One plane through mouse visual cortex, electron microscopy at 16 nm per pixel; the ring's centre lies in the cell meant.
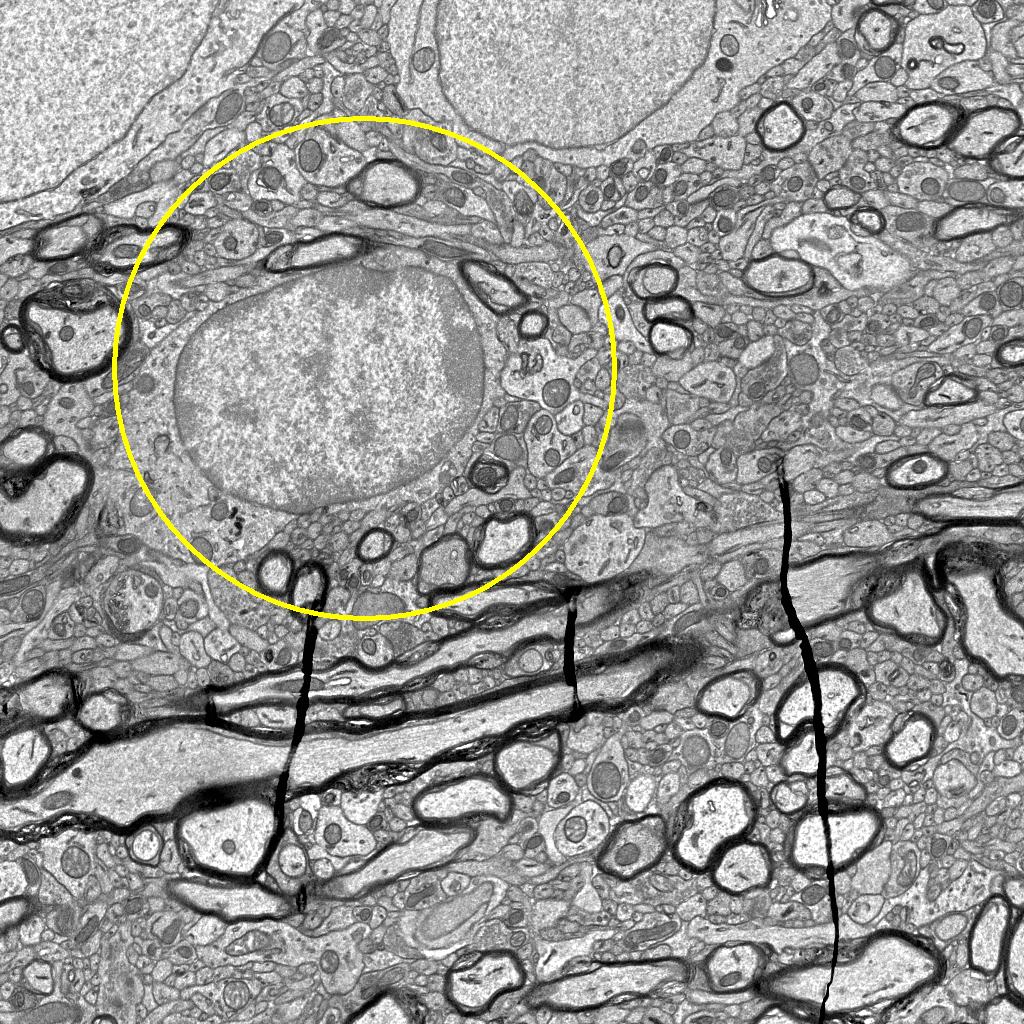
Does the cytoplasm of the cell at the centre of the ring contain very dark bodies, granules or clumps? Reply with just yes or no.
Yes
